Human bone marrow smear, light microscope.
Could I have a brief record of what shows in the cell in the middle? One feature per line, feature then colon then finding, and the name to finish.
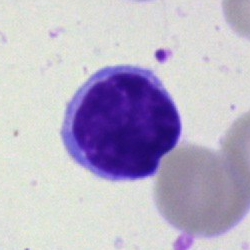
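Outline: smooth and rounded
Cytoplasm amount: only a thin rim around the nucleus
Cytoplasm colour: blue
Vacuoles: none seen
Cell type: lymphocyte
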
